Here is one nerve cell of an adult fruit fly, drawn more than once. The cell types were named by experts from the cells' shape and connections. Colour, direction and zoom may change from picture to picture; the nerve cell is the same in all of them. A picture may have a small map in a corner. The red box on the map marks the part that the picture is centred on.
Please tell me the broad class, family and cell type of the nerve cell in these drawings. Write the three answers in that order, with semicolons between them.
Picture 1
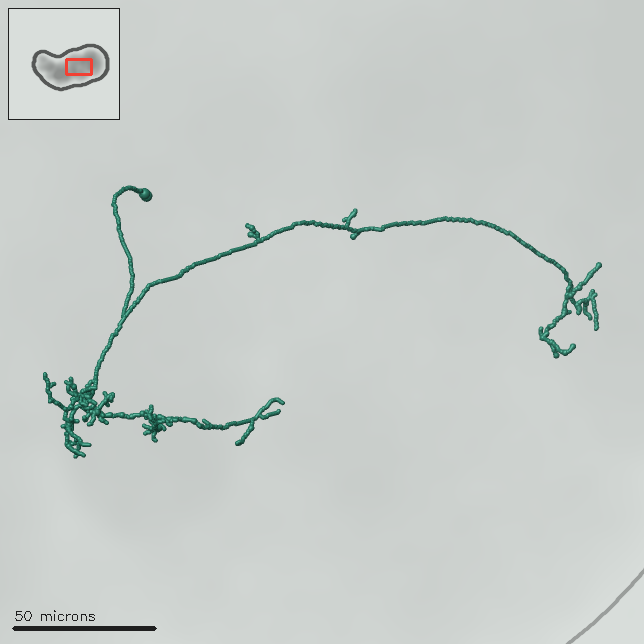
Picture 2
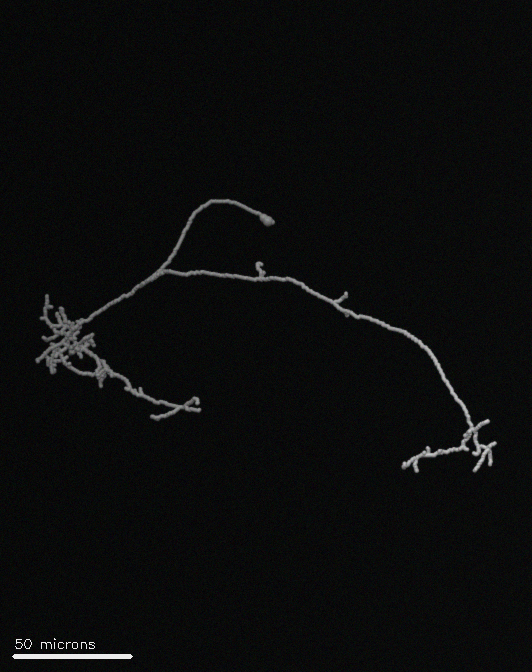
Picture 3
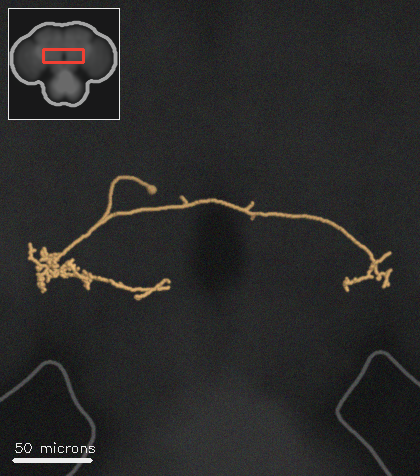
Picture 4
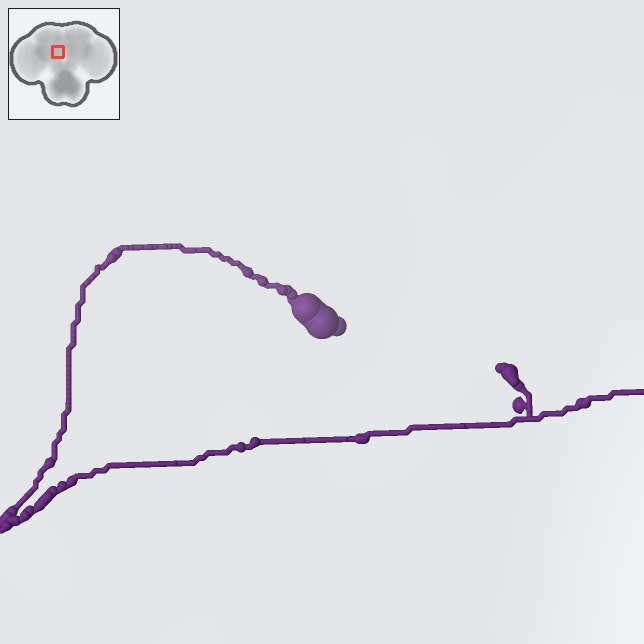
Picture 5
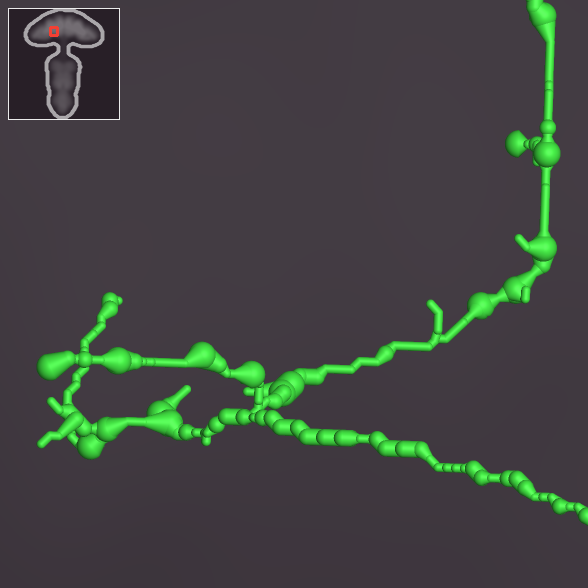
central-brain intrinsic neuron; hemilineage DM4_ventral; WED143_a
